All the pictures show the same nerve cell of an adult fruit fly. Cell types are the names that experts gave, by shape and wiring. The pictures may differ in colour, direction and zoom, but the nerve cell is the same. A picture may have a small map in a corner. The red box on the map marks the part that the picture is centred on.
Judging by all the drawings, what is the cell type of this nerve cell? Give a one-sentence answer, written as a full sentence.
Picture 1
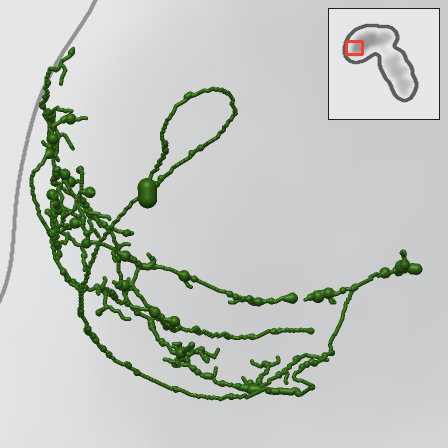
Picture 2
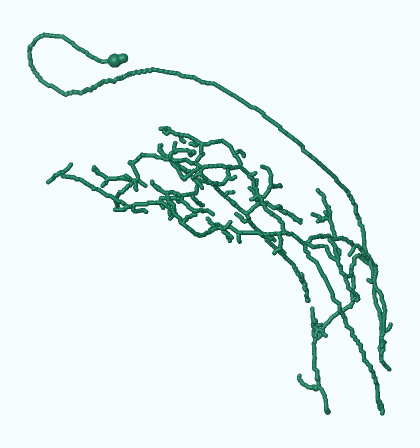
The single nerve cell here is of type CB1242.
